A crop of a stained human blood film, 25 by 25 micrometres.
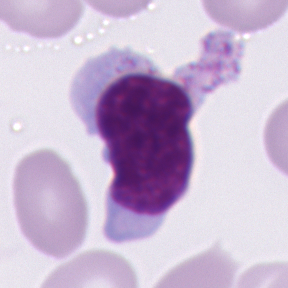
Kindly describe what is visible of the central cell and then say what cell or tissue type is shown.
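This one's outline is irregular rather than round. There's a notch in the left side of the nucleus, and the chromatin is deep purple all through it. Below the nucleus, the cytoplasm shows no visible granules. You're looking at a large granular lymphocyte.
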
